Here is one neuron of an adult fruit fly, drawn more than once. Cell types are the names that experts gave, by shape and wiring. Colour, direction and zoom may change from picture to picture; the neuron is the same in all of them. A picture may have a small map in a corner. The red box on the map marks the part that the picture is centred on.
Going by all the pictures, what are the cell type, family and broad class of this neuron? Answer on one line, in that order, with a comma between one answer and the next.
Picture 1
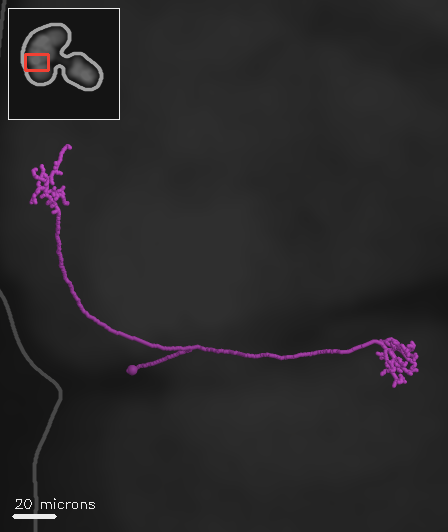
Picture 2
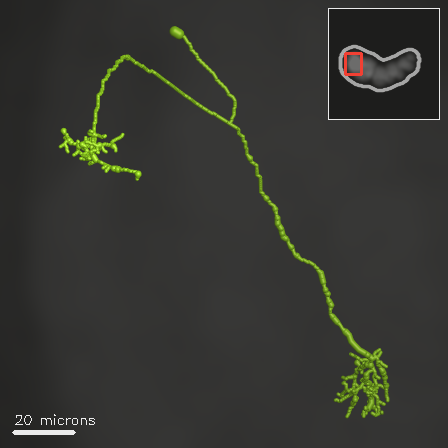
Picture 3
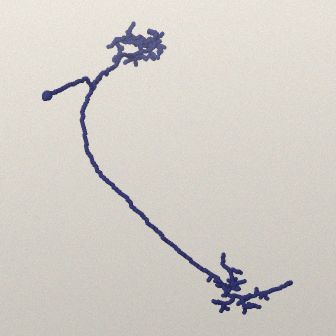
LC10c-2, hemilineage VPNd2, visual projection neuron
